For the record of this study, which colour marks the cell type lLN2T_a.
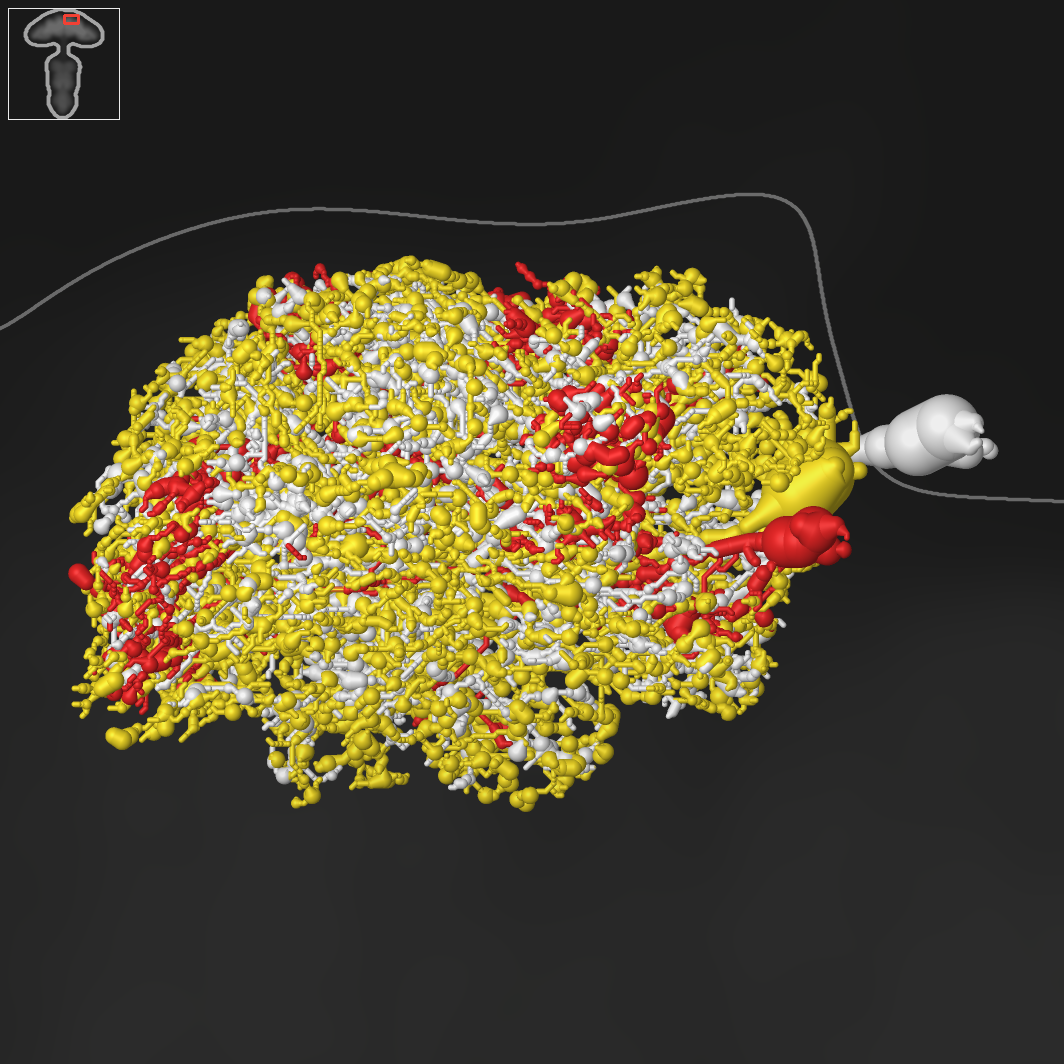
white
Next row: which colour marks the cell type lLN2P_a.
red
